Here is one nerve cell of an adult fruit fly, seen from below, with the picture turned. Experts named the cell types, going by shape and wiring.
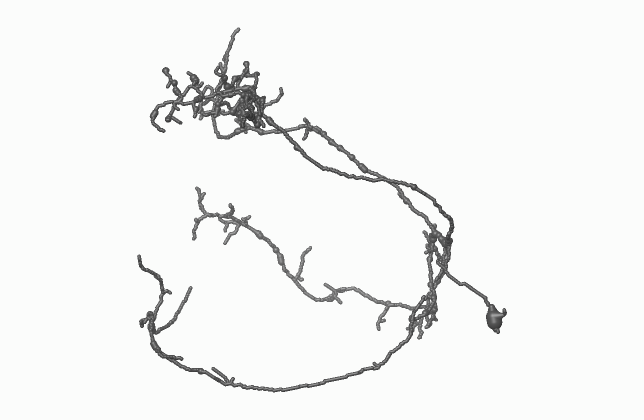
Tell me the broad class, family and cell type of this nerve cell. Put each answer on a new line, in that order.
central-brain intrinsic neuron
hemilineage SLPa&l1_anterior
CL086_e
